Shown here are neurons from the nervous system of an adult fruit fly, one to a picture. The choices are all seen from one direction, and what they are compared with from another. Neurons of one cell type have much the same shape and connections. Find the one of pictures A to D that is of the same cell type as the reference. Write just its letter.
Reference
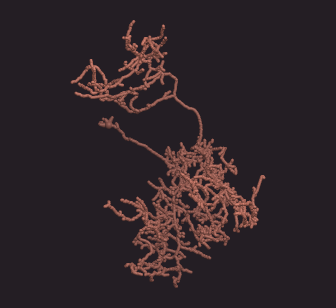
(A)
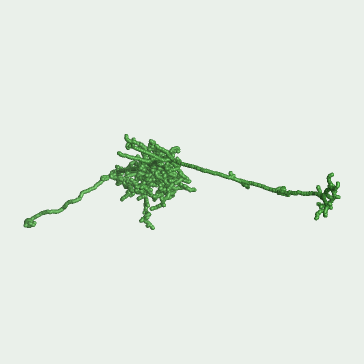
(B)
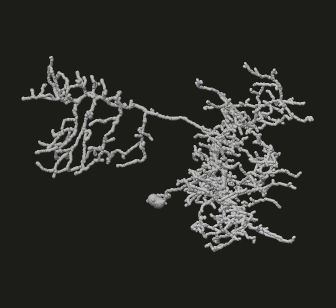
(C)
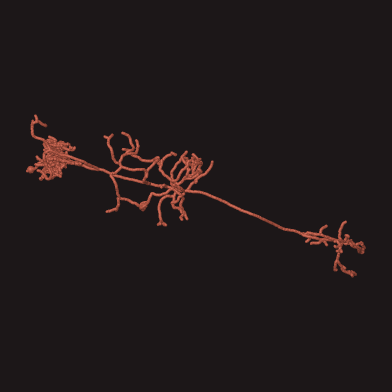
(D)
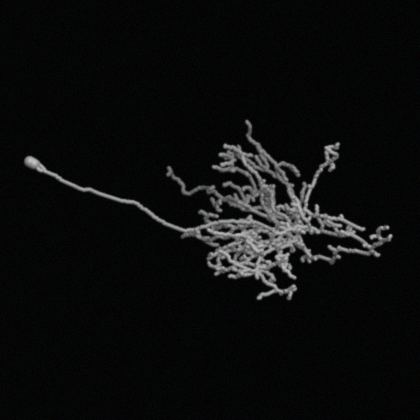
B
